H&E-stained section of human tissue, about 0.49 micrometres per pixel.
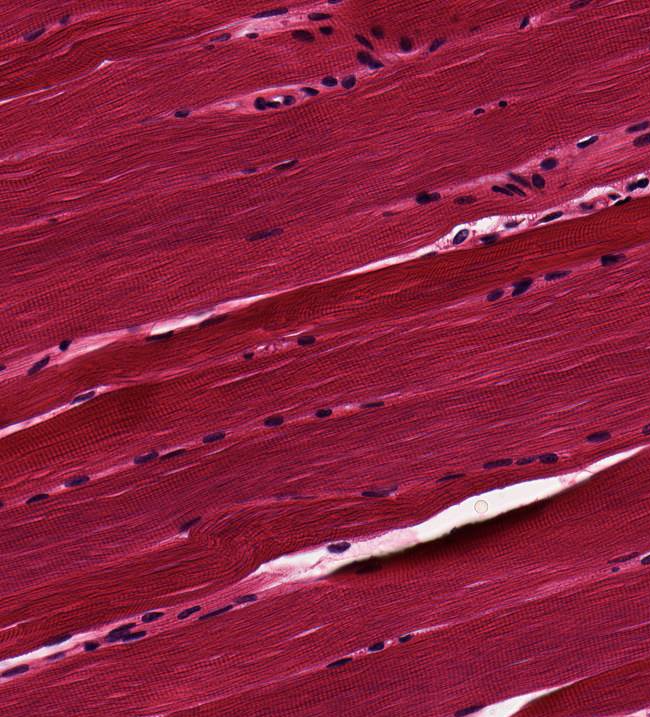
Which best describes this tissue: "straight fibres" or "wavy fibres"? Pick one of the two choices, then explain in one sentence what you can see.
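Straight fibres. The fibres run straight and unbranched, without intercalated discs.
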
